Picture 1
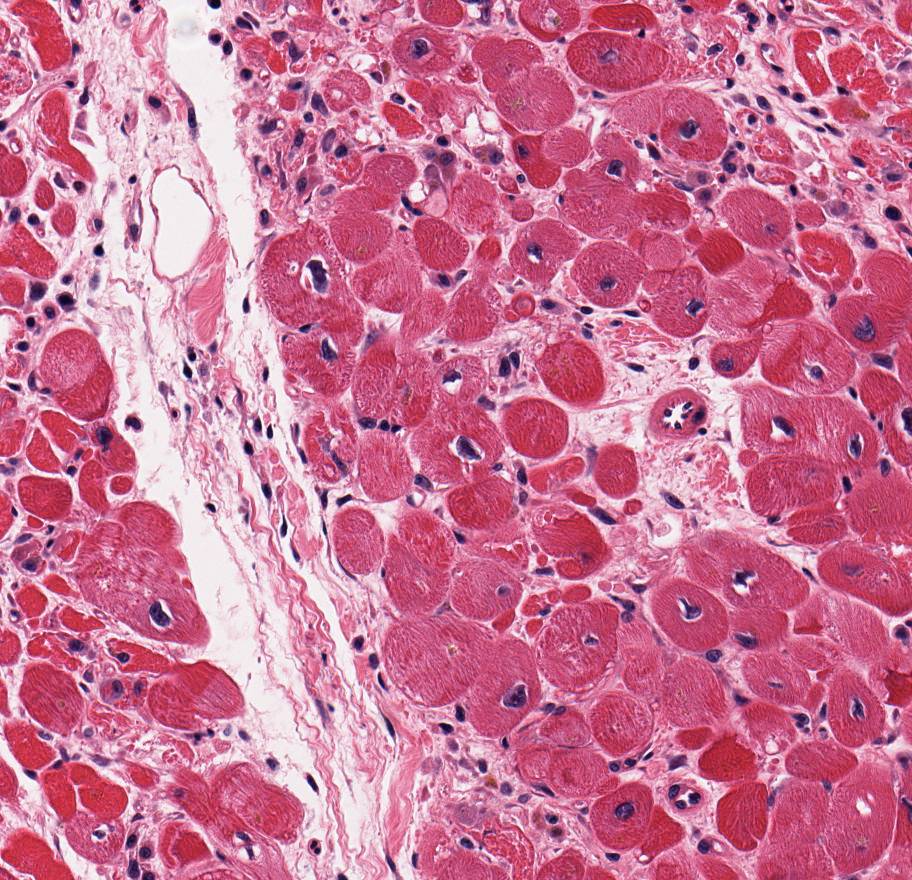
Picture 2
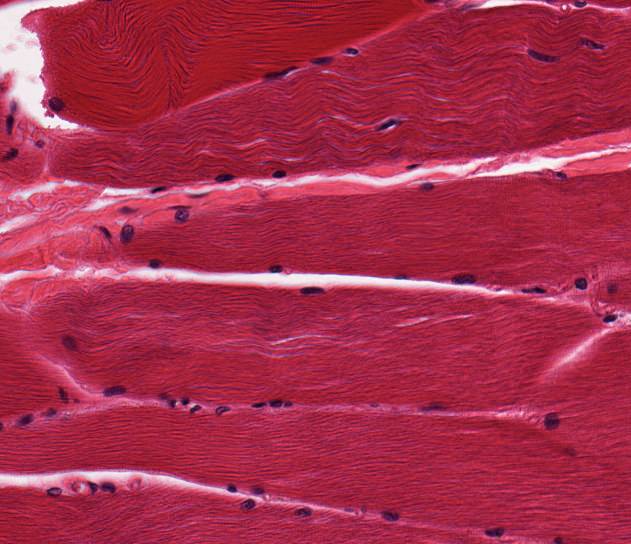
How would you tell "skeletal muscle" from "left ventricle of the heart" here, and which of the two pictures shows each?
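Picture 1 is the left ventricle of the heart, and picture 2 is skeletal muscle. Now, the nuclei: in picture 1, where a fibre shows one, it lies singly in the centre, often within a pale clear zone of cytoplasm. In picture 2, dark elongated nuclei sit along the fibre borders, many strung out along each fibre.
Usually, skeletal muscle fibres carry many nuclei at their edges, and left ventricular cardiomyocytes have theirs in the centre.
The fibres themselves differ as well: picture 2 shows broad parallel bands, neither branching nor joining, stained an intense deep red with eosin, whereas in picture 1 the profiles vary widely in size.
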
